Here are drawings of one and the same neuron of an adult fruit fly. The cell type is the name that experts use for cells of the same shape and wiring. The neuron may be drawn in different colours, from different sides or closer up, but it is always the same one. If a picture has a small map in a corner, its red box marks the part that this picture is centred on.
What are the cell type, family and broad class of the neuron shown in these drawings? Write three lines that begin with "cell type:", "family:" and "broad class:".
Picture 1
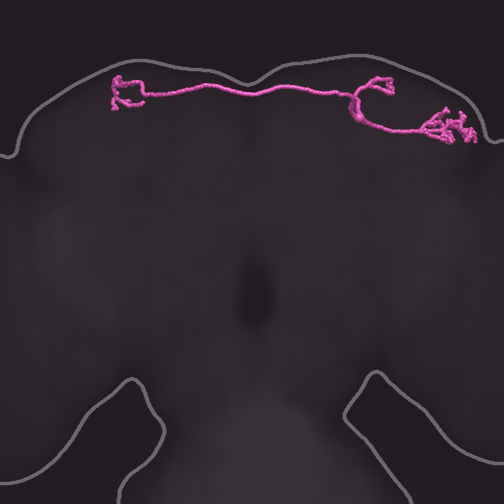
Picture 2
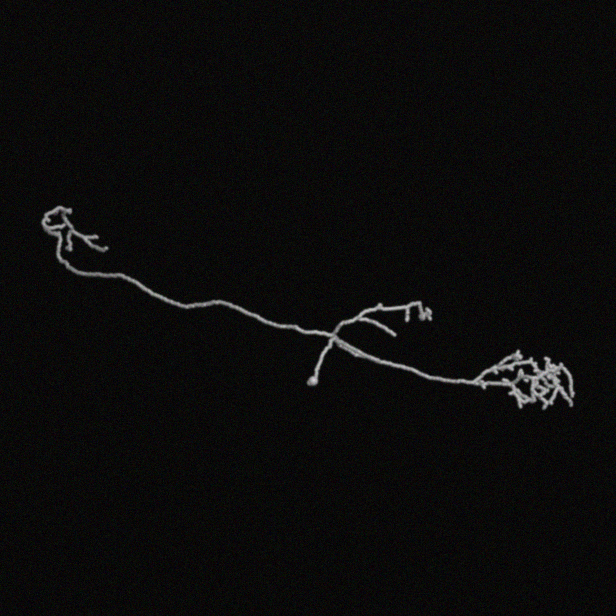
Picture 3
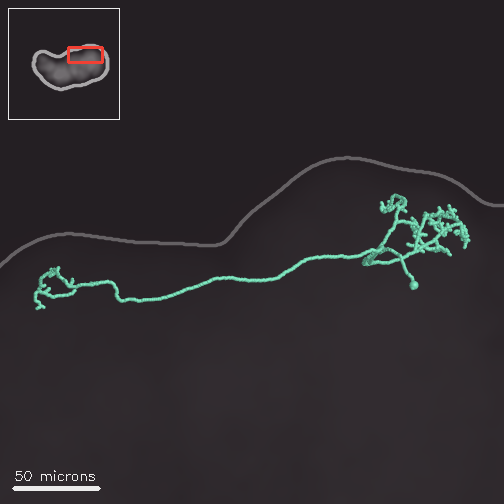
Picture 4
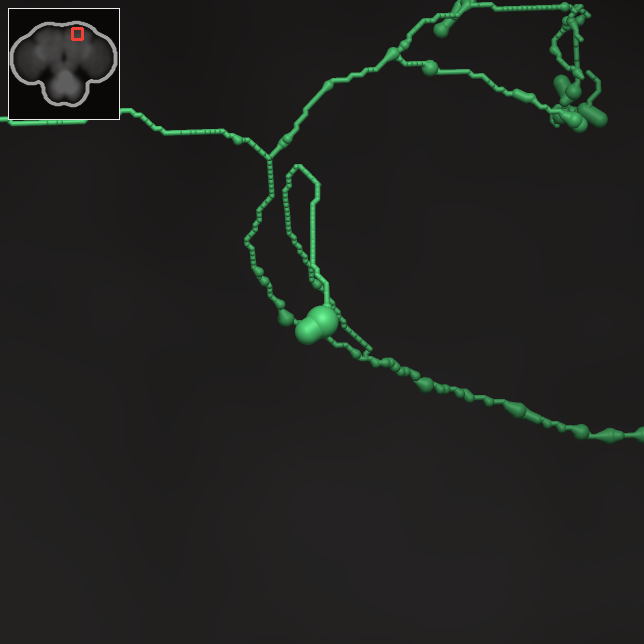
cell type: CB1033
family: hemilineage LHd1
broad class: central-brain intrinsic neuron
